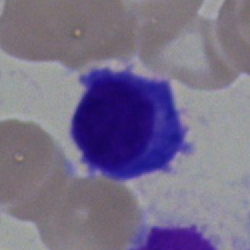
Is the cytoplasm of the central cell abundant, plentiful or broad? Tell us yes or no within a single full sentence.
No, a narrow rim is all the cytoplasm this cell has.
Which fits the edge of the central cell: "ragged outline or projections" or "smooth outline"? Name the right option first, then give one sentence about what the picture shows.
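Ragged outline or projections. The cell margin is ragged with small irregular projections, most evident on the right side.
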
